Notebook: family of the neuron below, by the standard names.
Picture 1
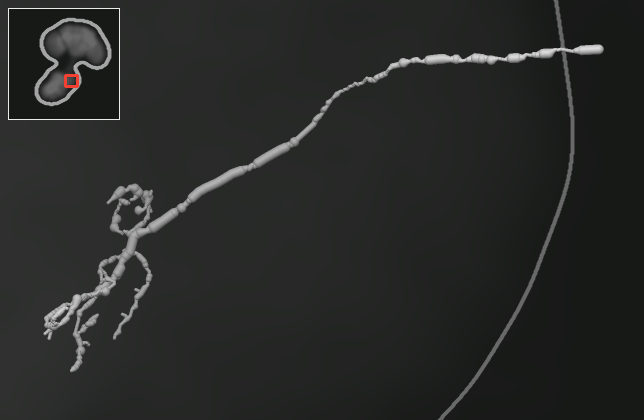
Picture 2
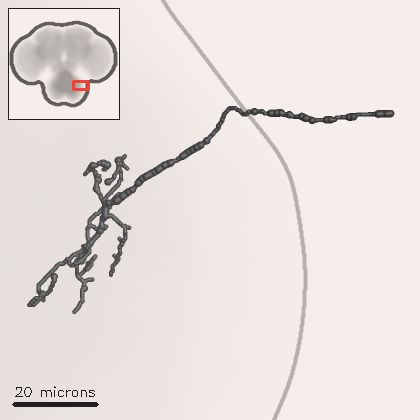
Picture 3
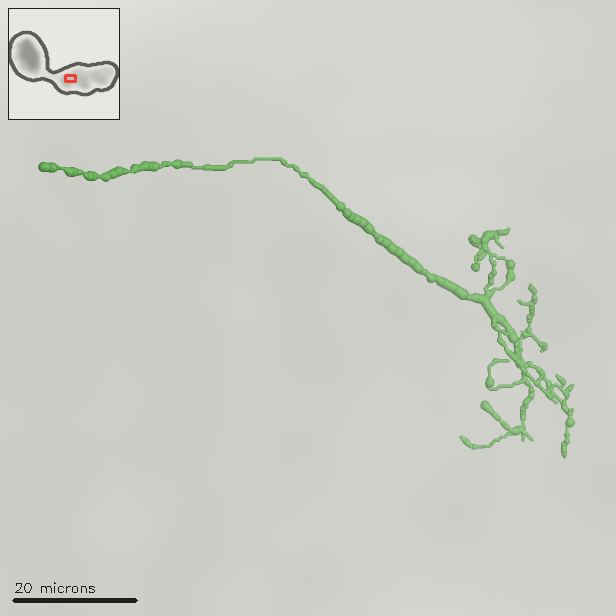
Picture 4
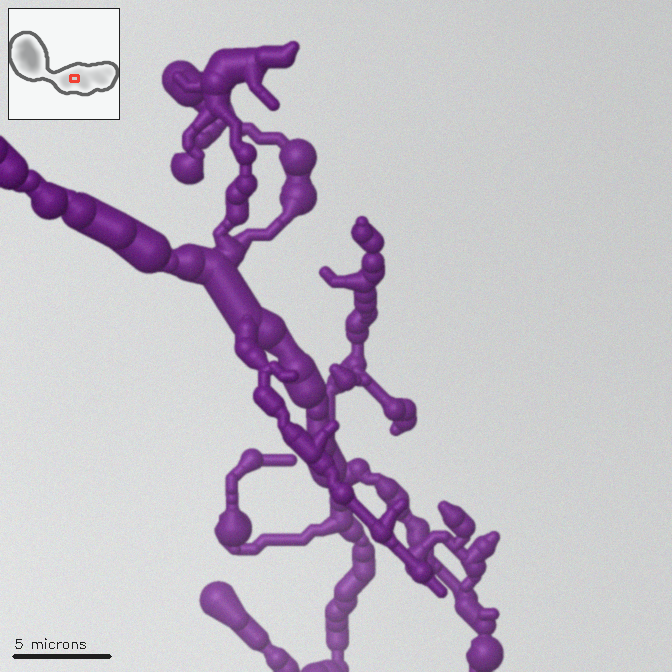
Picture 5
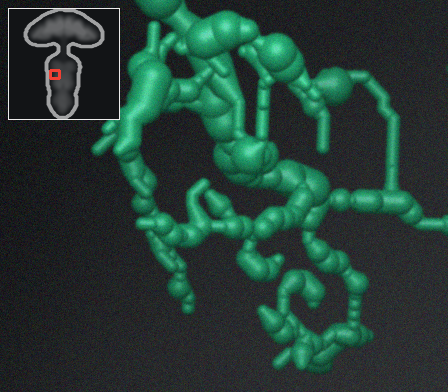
class mechanosensory tactile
